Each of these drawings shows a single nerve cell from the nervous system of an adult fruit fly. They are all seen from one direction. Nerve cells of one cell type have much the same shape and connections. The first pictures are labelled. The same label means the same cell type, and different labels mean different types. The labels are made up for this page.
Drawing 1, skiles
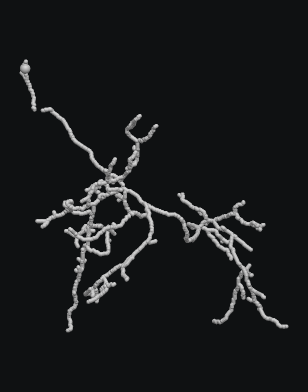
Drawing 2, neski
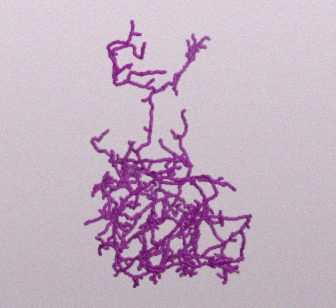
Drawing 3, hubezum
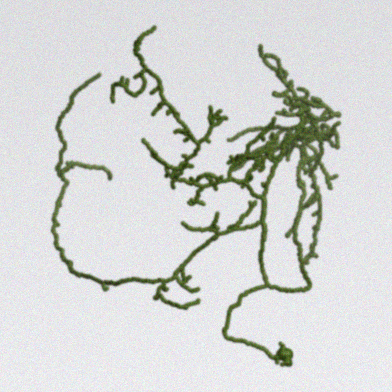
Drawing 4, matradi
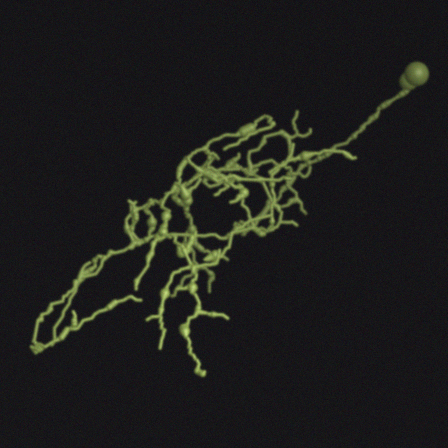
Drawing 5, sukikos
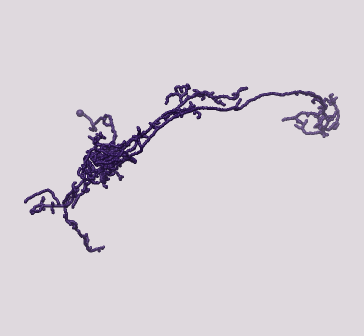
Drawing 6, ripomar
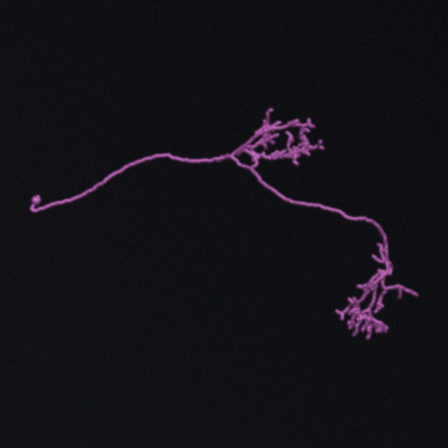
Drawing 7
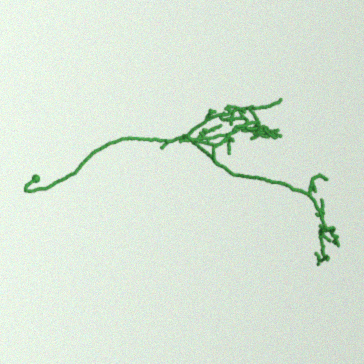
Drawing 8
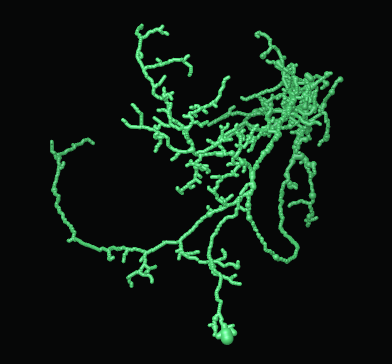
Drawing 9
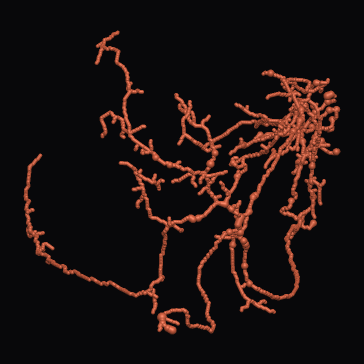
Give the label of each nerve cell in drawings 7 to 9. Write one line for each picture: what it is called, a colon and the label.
7: ripomar
8: hubezum
9: hubezum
